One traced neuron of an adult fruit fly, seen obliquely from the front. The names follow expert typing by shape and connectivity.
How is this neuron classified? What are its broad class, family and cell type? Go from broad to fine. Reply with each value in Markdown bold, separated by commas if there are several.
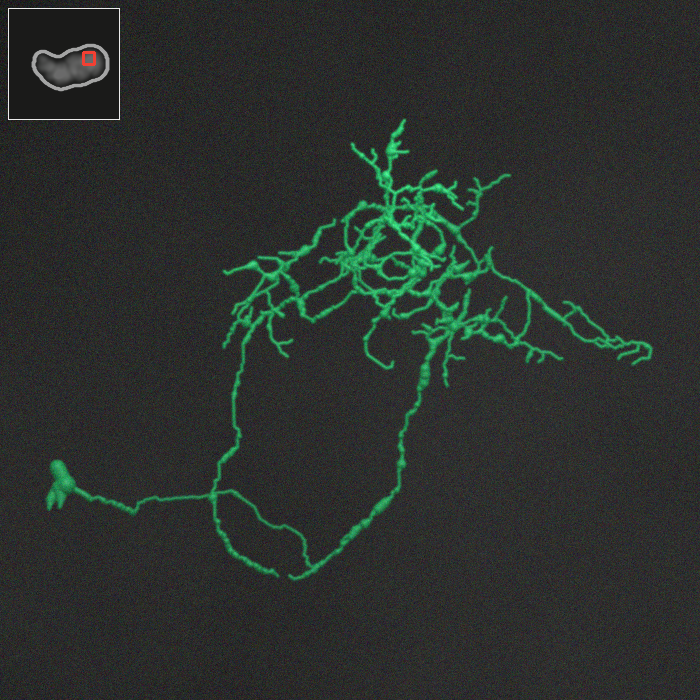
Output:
**central-brain intrinsic neuron**, **hemilineage VPNp&v1_ventral**, **PLP186**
